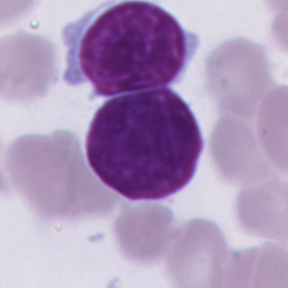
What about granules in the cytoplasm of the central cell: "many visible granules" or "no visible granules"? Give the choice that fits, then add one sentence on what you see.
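No visible granules. No granules are seen in the cell.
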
